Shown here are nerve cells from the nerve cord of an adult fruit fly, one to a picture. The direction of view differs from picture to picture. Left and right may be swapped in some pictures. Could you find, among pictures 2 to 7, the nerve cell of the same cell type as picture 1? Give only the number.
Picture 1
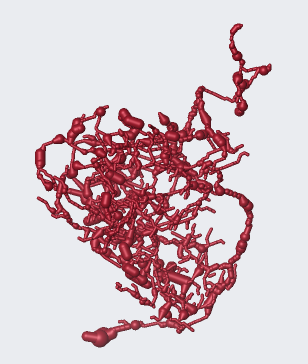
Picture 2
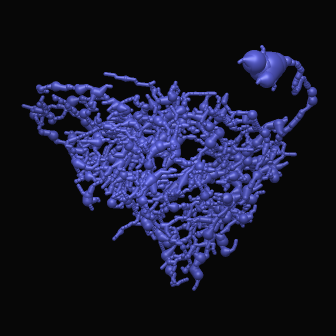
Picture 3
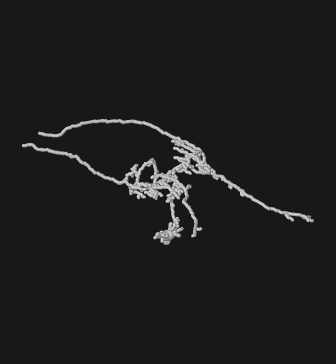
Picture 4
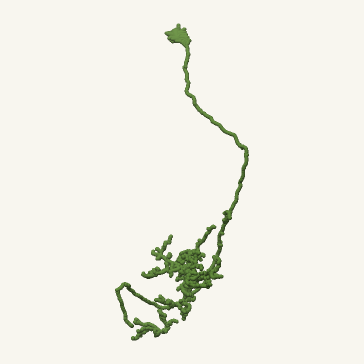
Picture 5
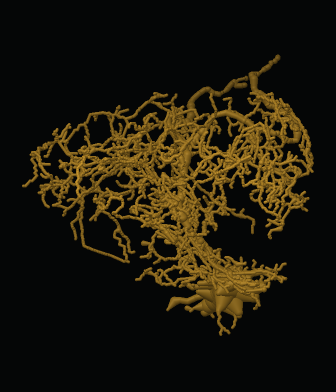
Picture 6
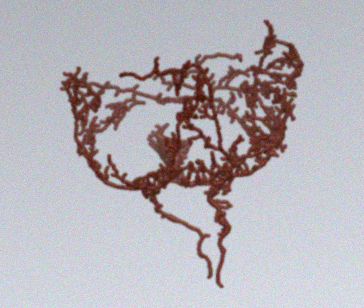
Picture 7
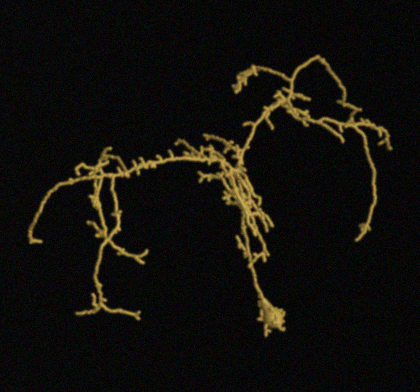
2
